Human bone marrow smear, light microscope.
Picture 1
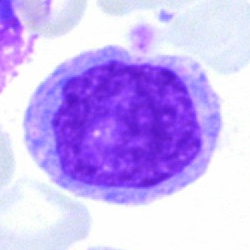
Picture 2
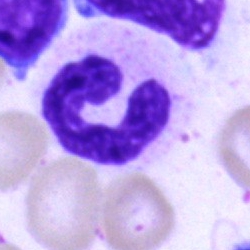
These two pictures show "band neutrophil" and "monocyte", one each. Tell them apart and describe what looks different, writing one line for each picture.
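Picture 1 – monocyte. The nucleus fills most of the cell.
Picture 2 – band neutrophil. The cytoplasm is abundant and pale pinkish-lilac.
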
